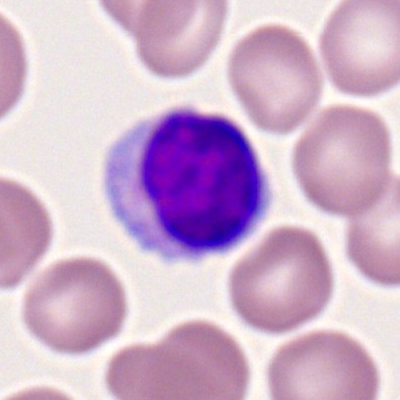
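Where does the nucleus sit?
Toward the right side of the cell.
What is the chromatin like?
Dark purple and coarsely clumped.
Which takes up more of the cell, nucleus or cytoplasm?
The nucleus does; the cytoplasm around it is pale blue.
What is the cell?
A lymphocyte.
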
